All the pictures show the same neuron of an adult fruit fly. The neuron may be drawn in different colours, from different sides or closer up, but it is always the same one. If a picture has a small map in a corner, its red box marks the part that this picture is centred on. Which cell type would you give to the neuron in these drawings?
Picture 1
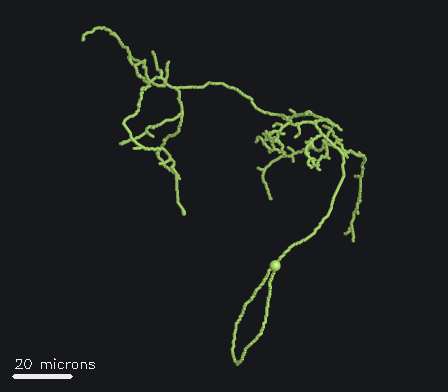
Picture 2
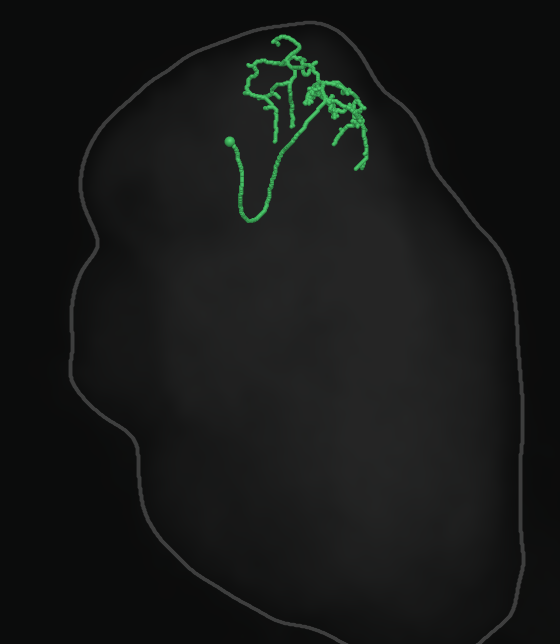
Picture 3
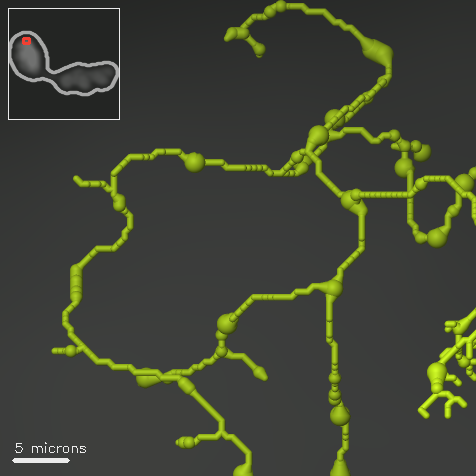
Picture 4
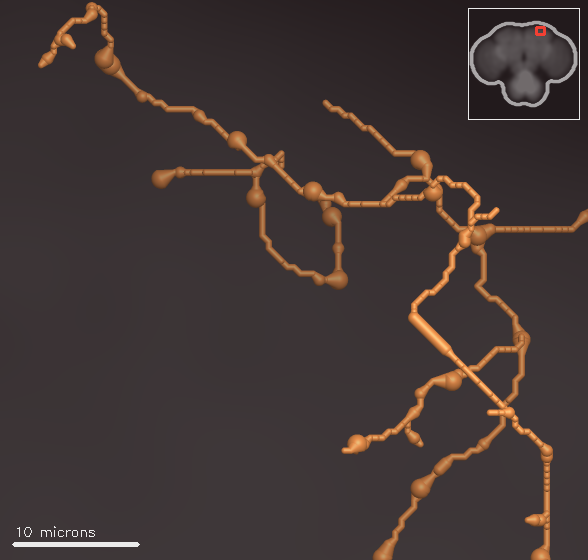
LHAV5a2_a4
